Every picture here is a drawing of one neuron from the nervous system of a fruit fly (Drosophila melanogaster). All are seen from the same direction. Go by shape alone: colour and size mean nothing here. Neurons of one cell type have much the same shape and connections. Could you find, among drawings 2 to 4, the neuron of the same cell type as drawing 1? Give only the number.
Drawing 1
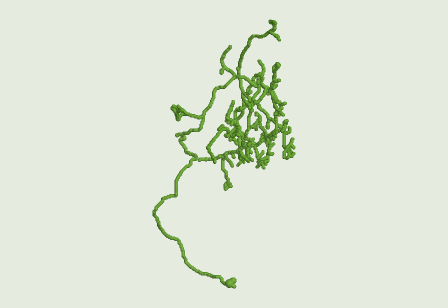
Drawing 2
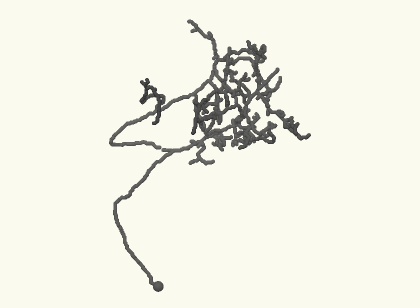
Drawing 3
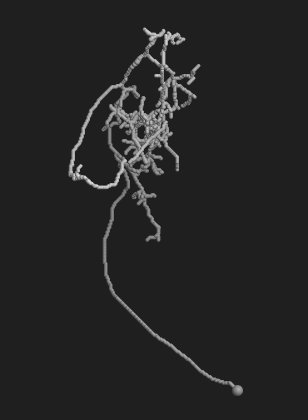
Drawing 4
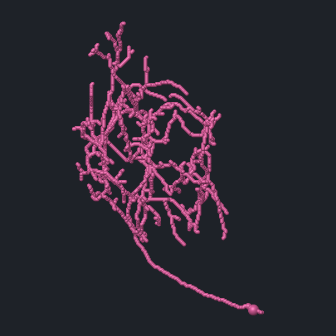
2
